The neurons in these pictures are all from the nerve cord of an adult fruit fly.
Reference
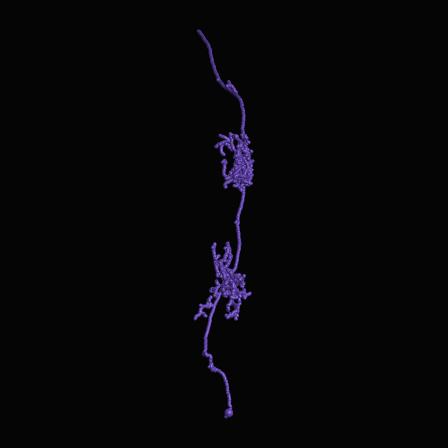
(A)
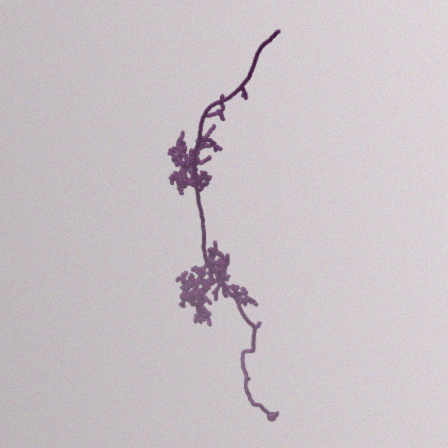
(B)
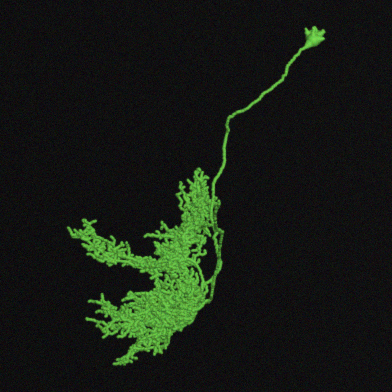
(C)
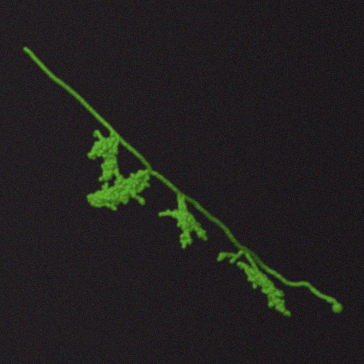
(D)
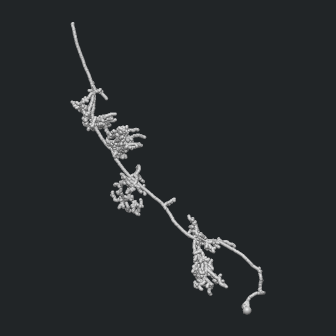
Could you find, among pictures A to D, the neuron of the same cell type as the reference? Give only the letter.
A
